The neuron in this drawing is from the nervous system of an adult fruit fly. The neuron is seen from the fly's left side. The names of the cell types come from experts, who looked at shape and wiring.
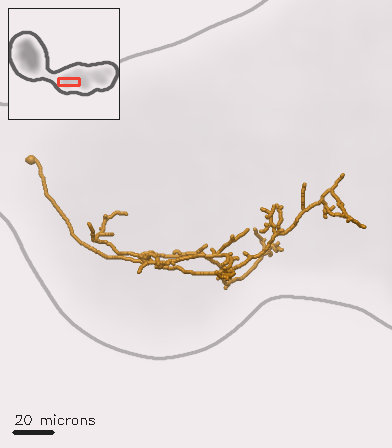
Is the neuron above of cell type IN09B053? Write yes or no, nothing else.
yes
